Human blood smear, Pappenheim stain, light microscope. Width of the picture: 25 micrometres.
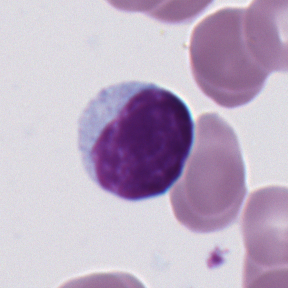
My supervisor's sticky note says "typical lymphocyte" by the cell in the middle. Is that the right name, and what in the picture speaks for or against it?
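Outline: round and smooth. Nucleus: oval, about 10 by 8 micrometres, filling about 70% of the cell's area and reaching the cell margin along its right side; no nucleoli are visible. Cytoplasm: pale greyish blue, forming a crescent on the upper-left side, with no vacuoles.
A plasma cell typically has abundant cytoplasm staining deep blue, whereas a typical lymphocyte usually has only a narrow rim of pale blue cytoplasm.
The pale greyish blue seen here counts against plasma cell.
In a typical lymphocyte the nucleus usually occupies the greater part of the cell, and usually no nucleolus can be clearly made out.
Both hold for this cell, with the nucleus at about 70% and no nucleoli visible. Typical lymphocyte fits this cell.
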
